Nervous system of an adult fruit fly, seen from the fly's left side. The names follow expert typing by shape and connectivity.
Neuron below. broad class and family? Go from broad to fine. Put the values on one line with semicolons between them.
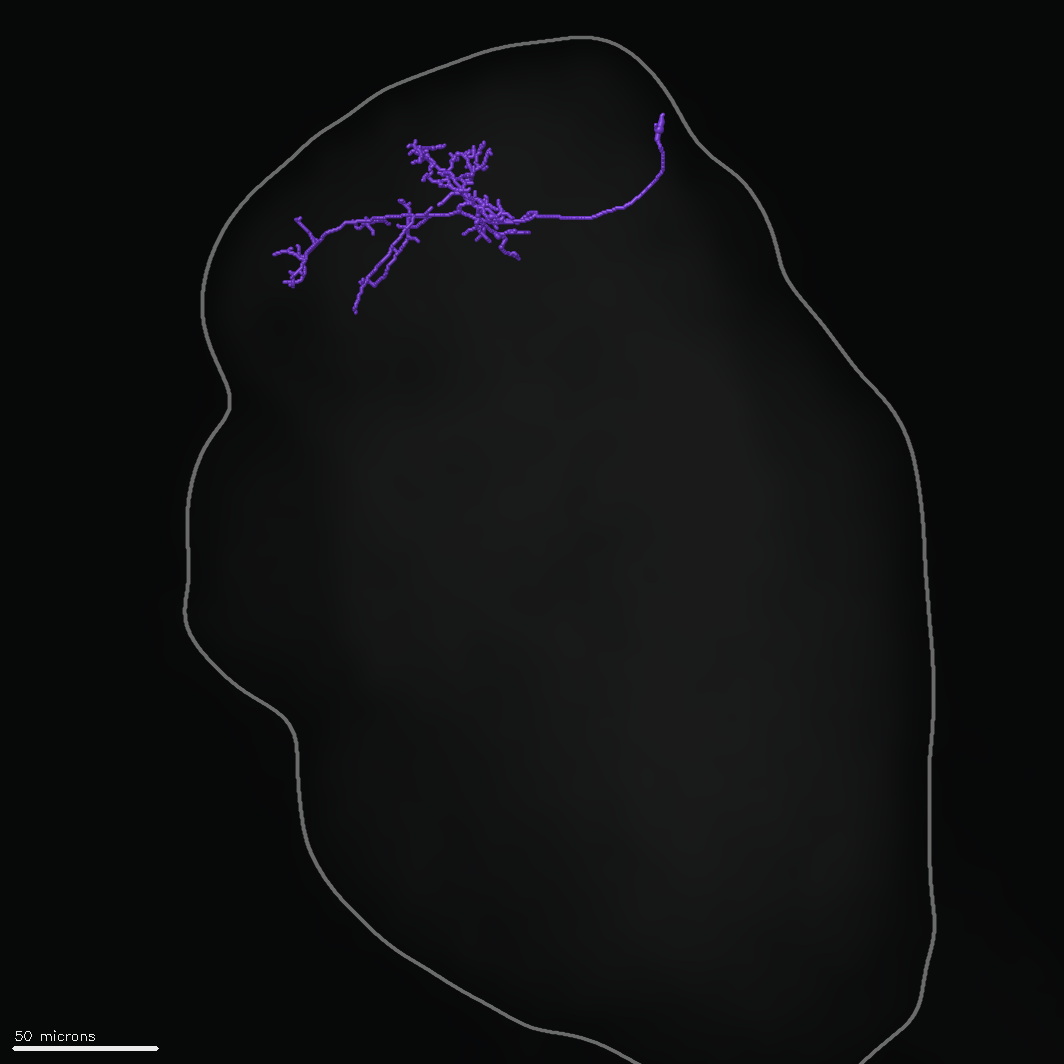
central-brain intrinsic neuron; hemilineage SLPad1_posterior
